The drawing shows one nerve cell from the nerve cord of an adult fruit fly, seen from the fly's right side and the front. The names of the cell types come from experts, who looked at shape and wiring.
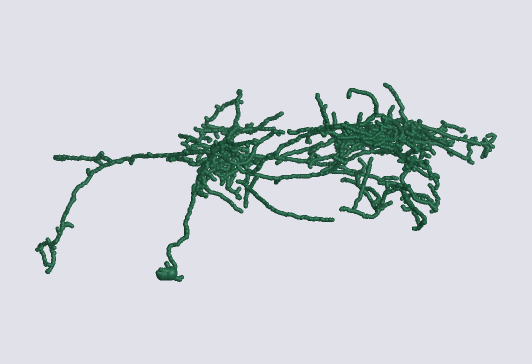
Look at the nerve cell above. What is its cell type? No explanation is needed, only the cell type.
IN12A041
